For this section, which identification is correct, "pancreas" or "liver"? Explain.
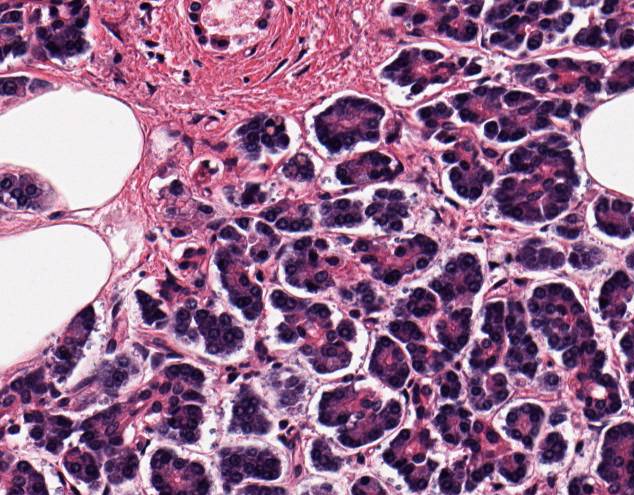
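It is pancreas. Small rounded acini, closely packed, fill most of the field.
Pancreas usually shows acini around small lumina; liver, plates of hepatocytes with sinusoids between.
Acinar nuclei are round and basal, toward the outer edge of each acinus; cytoplasm stains deep purple, pinker toward acinar centres.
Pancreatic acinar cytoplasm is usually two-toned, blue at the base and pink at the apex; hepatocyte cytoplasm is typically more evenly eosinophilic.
Pink fibrous connective tissue at top centre.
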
